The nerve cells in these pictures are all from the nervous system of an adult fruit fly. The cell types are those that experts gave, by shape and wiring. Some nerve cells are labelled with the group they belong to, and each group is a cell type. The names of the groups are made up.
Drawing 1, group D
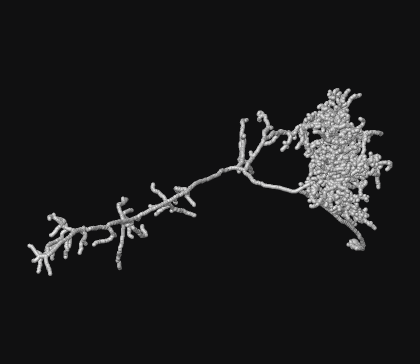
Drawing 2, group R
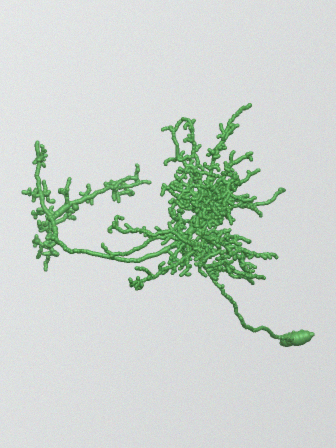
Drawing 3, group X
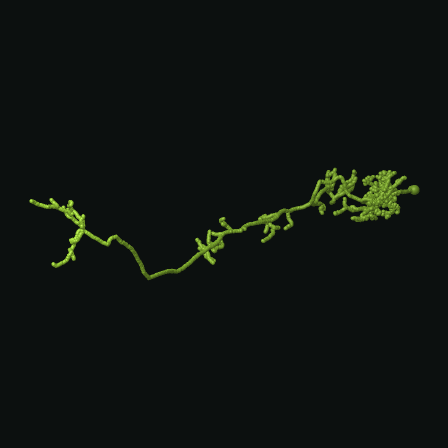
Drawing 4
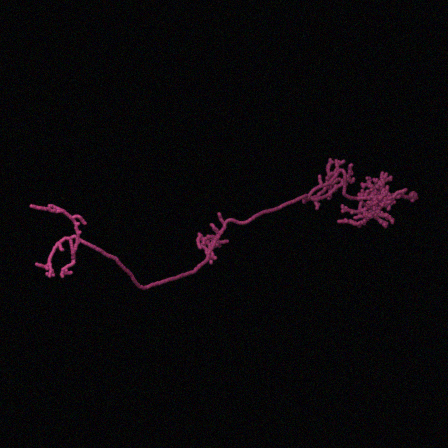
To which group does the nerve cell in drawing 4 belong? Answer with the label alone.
group X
